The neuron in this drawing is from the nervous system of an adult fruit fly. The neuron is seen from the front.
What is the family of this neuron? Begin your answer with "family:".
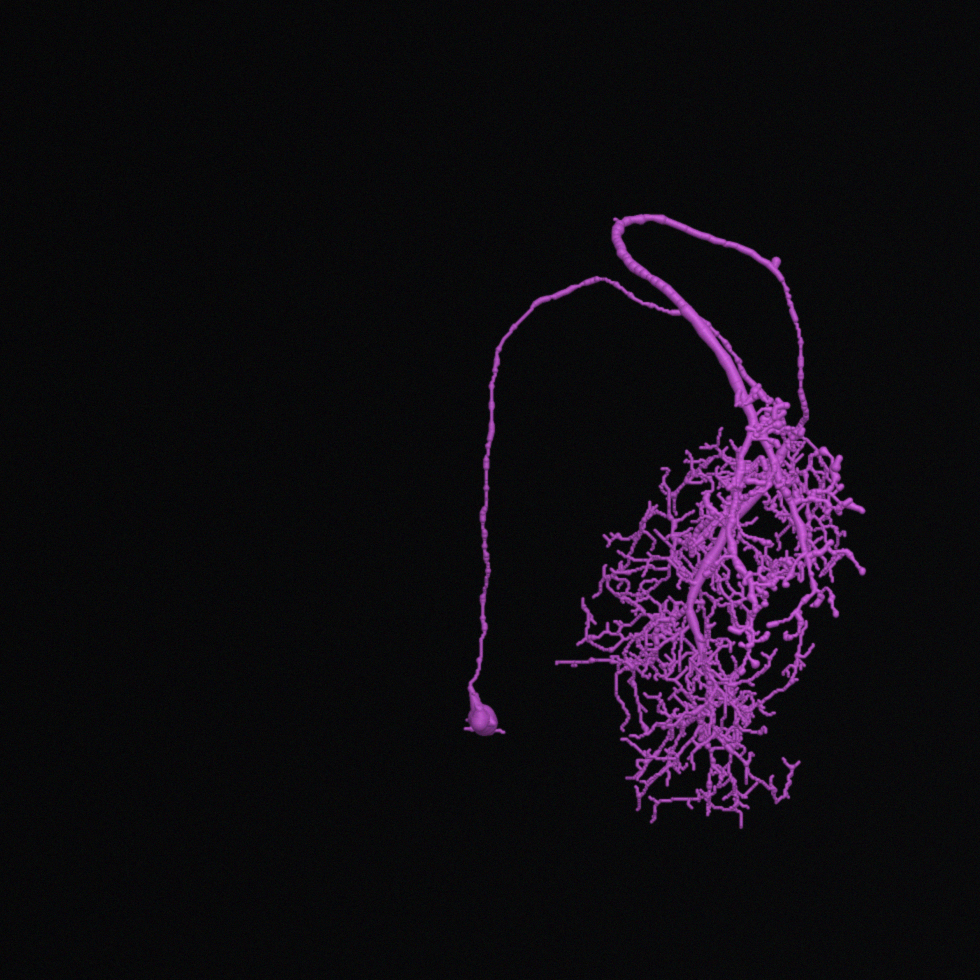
family: hemilineage 02A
